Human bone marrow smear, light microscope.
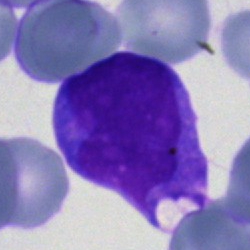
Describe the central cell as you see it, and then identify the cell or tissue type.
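The cell has a large nucleus filling most of it, with finely textured rather than coarsely clumped chromatin. The cytoplasm is a narrow rim, widest at the lower right, and clear vacuoles lie in it at the cell's lower tip. The cell is a blast.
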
